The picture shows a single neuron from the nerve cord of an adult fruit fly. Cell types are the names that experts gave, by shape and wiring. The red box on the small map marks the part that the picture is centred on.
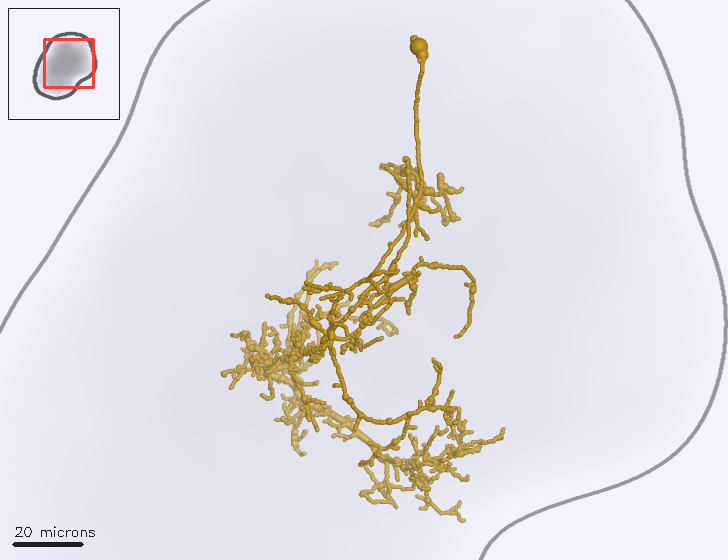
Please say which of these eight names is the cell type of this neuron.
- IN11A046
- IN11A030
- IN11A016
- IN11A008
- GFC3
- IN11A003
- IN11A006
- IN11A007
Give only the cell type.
IN11A007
